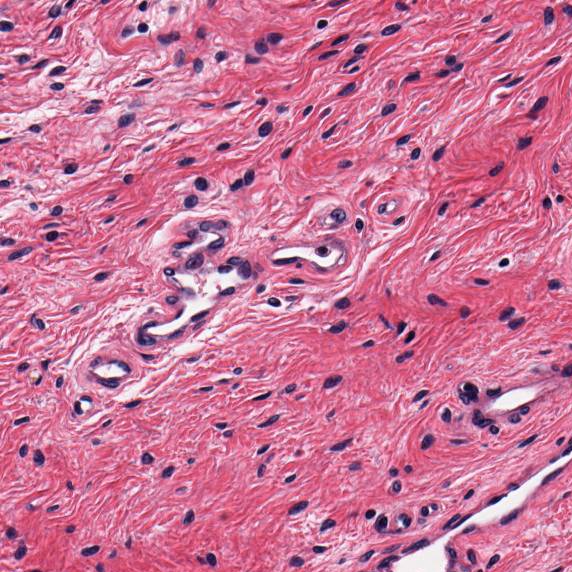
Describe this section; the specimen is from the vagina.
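Dense pink fibrous tissue fills the field, and I find no epithelium anywhere. The scattered dark nuclei lying among the fibres look mostly elongated and spindle-shaped. Small vessels show narrow, slit-like lumens, largely empty. Nor do I see fat cells anywhere.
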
